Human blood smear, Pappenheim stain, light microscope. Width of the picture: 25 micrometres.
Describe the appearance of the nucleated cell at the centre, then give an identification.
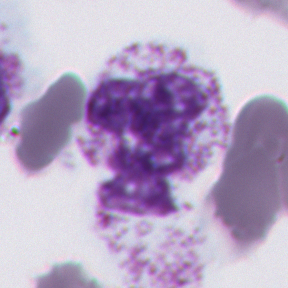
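Nucleus lobed: larger upper part joined to smaller lower part; no nucleoli visible. Granules loosely spaced, pale cytoplasm between them. Outline irregular, ragged, marked by scattered granules rather than a smooth edge. Identification: segmented neutrophil.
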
